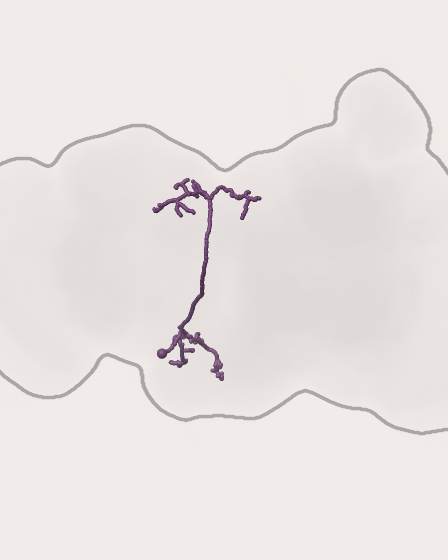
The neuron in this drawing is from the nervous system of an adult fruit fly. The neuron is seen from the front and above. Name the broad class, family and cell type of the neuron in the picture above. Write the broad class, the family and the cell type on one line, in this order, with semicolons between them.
central-brain intrinsic neuron; hemilineage FLAa2; GNG596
